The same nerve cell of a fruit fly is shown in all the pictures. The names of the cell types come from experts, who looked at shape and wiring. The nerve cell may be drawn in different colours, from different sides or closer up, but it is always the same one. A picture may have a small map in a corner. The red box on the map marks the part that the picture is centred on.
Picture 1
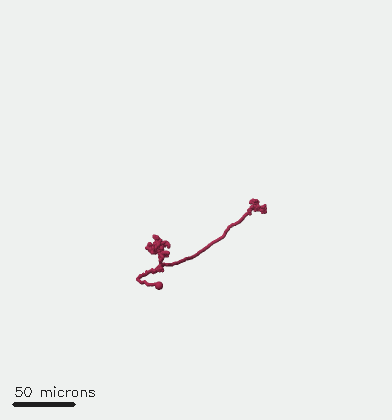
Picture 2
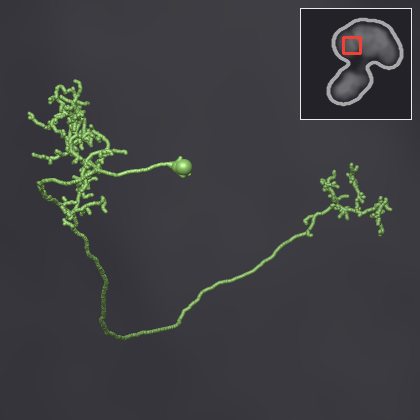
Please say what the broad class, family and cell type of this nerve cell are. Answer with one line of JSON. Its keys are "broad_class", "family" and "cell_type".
{"broad_class": "optic-lobe intrinsic neuron", "family": "Tm", "cell_type": "Tm29"}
